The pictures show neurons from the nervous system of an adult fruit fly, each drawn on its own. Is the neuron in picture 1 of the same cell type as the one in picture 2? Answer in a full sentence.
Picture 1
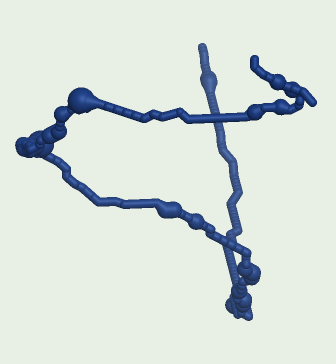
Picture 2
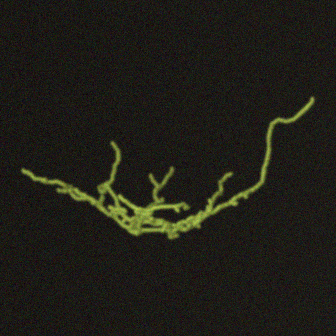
They are of different cell types.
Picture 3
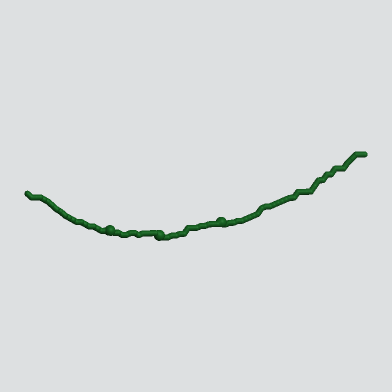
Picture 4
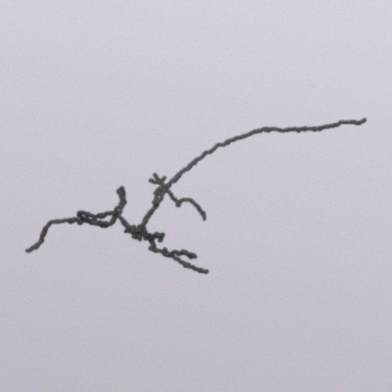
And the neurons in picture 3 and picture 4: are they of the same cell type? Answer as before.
They are of different cell types.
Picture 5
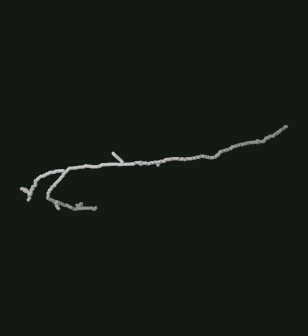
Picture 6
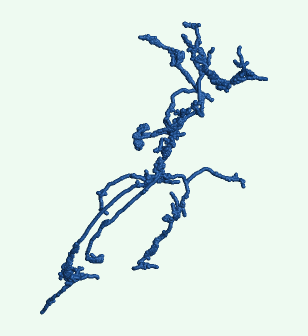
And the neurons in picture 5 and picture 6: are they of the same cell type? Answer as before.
They are of different cell types.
